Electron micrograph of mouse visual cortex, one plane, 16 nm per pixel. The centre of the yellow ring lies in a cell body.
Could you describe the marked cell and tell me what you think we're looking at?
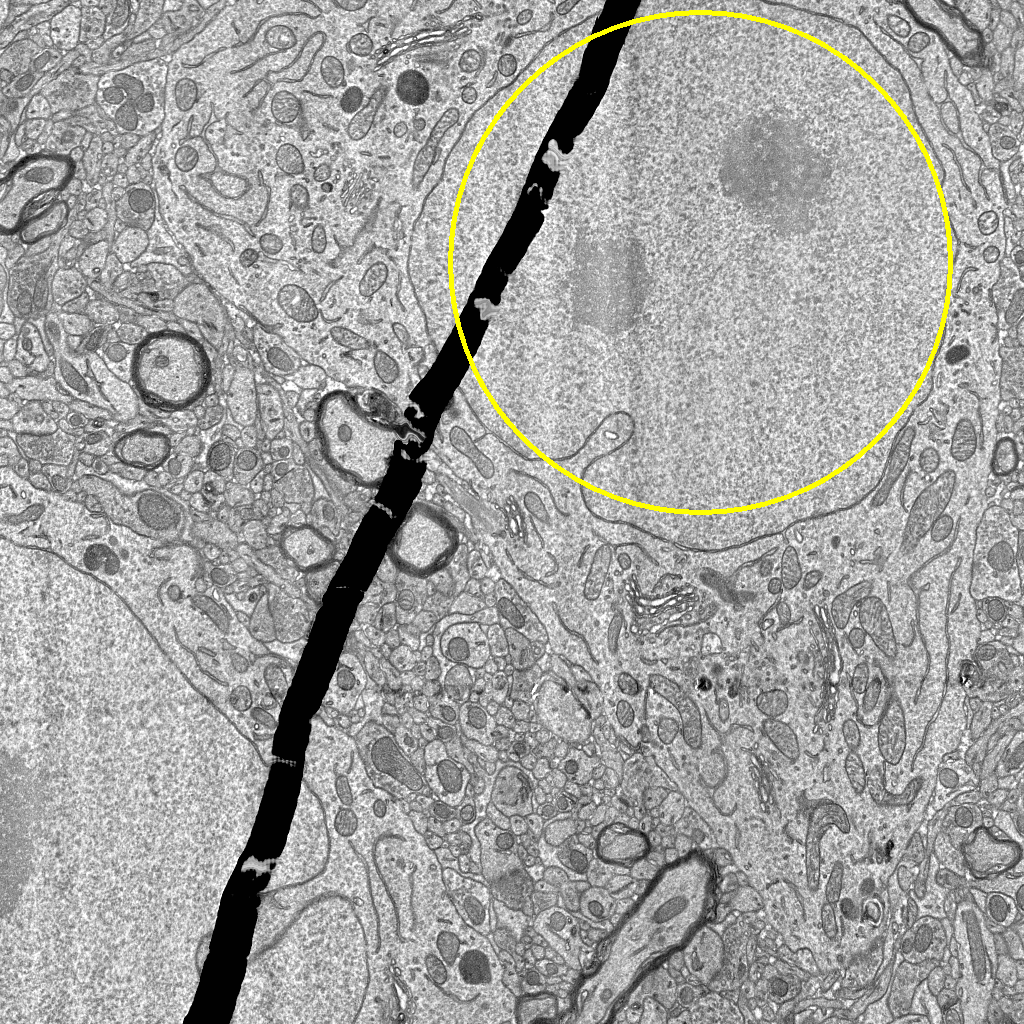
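A large, round, pale nucleus fills nearly the whole ring. At its lower edge a narrow loop of membrane projects upward into it. The chromatin is finely granular and evenly spread, with no dense clumps lining the envelope, and an irregular, moderately dark granular patch sits in the upper right part of the nucleus. It's an inhibitory neuron.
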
